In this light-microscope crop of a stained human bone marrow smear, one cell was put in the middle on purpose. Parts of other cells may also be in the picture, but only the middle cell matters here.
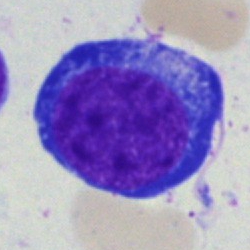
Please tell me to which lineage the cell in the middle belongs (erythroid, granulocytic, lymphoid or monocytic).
erythroid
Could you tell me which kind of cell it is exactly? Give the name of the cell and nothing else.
proerythroblast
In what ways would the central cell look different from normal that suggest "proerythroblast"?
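Cell: proerythroblast. Nucleus set toward the left, leaving a broader cytoplasmic rim on the right. Chromatin finely granular, purple. Cytoplasm deep blue, with a paler, mottled zone at upper right beside the nucleus.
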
